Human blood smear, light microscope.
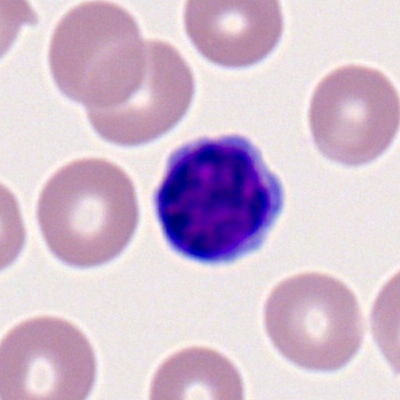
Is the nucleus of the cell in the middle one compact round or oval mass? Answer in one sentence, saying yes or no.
Yes, the shape of the nucleus is one compact round or oval mass.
